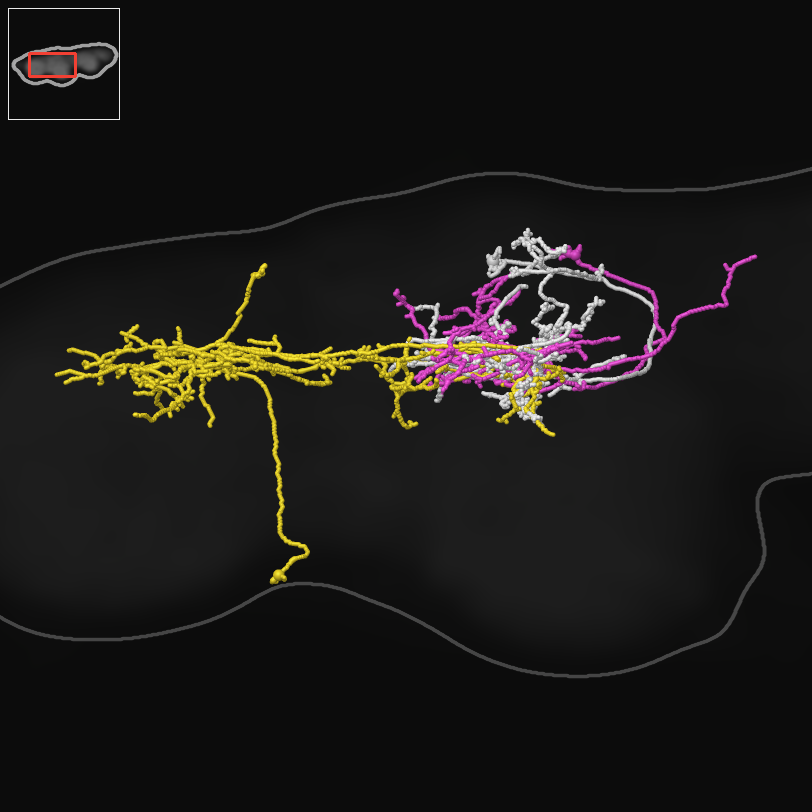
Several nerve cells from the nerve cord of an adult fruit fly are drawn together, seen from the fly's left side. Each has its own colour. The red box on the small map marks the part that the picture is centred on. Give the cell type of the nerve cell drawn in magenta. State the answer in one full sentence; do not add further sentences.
By cell type, this nerve cell is classified as IN11A028.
